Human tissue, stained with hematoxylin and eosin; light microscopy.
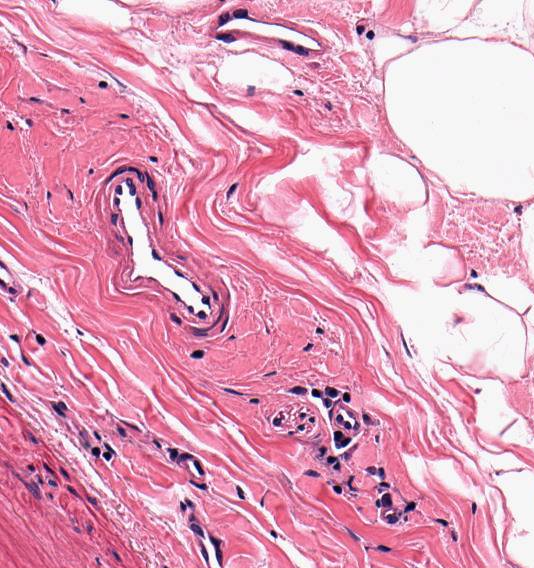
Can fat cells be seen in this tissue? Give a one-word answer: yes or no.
Yes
